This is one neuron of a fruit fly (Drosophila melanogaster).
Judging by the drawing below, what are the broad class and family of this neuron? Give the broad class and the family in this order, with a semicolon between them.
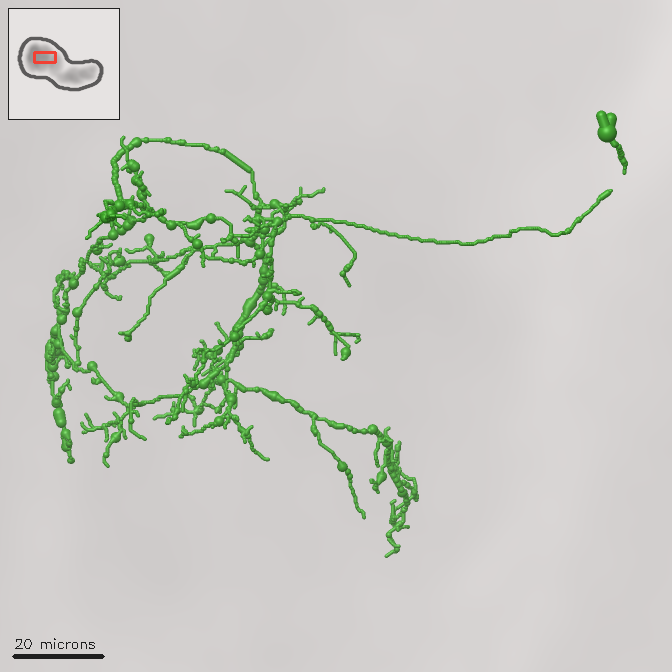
central-brain intrinsic neuron; hemilineage DL1_ventral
